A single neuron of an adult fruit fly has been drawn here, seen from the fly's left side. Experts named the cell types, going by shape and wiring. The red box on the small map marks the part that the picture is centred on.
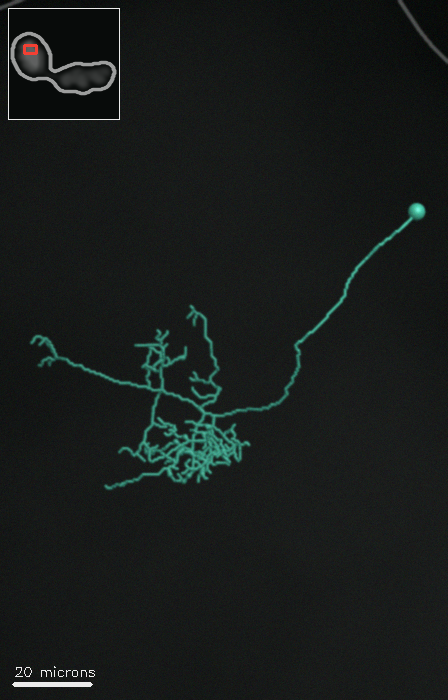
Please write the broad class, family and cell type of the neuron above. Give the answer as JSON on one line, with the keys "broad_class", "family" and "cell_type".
{"broad_class": "central-brain intrinsic neuron", "family": "class CX", "cell_type": "FC3_c"}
